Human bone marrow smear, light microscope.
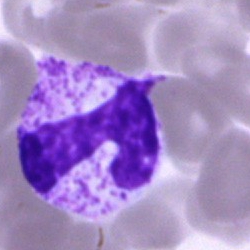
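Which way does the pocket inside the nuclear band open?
Downward; the band curves around a pocket of cytoplasm.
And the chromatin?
Dark purple and densely condensed.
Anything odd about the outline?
It's rounded, apart from a small pointed tip at the upper right.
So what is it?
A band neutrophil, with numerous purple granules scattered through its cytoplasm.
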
